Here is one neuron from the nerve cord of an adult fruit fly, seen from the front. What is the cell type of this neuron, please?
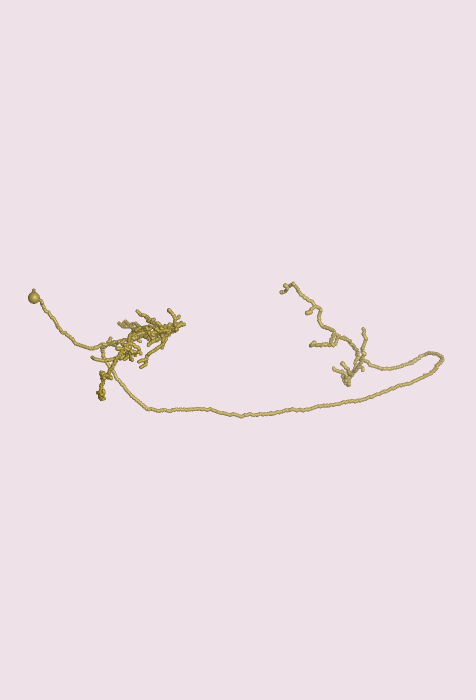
IN01A088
